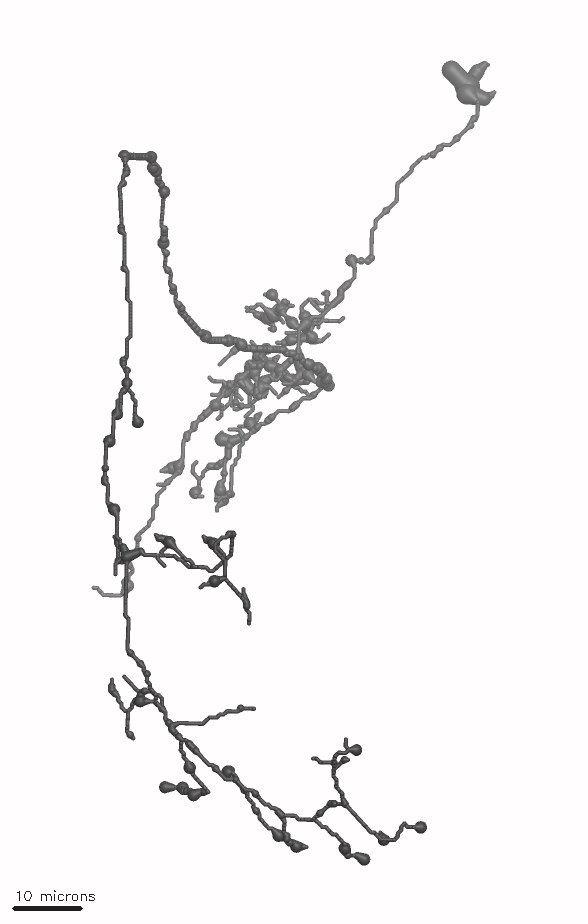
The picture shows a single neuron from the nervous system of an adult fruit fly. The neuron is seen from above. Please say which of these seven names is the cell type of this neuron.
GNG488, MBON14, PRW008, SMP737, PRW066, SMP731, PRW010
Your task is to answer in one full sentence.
This neuron is categorized as cell type PRW066.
